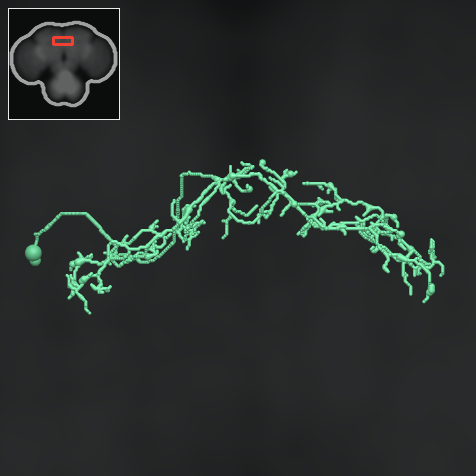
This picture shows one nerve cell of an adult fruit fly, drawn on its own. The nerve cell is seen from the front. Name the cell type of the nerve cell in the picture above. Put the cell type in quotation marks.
"FB7D_b"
